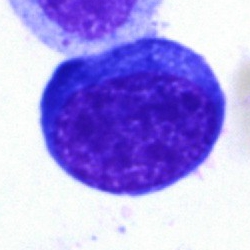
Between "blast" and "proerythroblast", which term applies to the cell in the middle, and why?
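That's a proerythroblast. Look at the cytoplasm: a deep, intense blue, lying as a narrow rim that's widest at the top. The outline is round and smooth-edged, and the chromatin is finely granular with a few small pale spots scattered through it.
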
